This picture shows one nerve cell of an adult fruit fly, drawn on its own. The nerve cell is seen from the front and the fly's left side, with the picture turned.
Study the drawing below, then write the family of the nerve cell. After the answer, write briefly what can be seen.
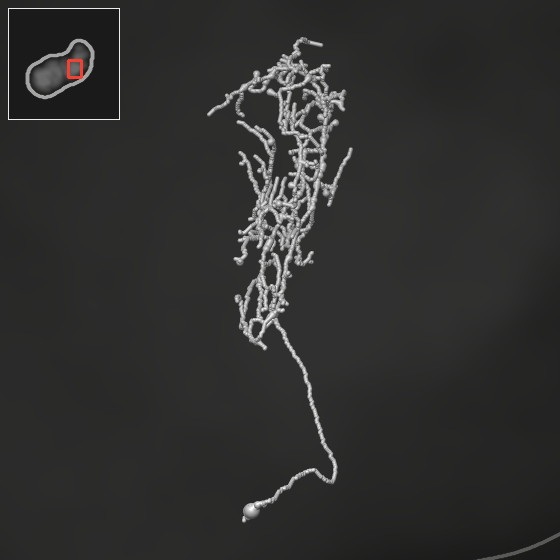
The family is hemilineage 16B. It is a nerve-cord intrinsic neuron. The picture shows dozens of branch ends. As drawn here it is more than twice as tall as it is wide.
